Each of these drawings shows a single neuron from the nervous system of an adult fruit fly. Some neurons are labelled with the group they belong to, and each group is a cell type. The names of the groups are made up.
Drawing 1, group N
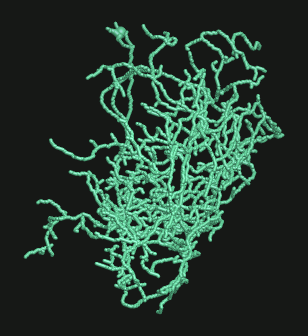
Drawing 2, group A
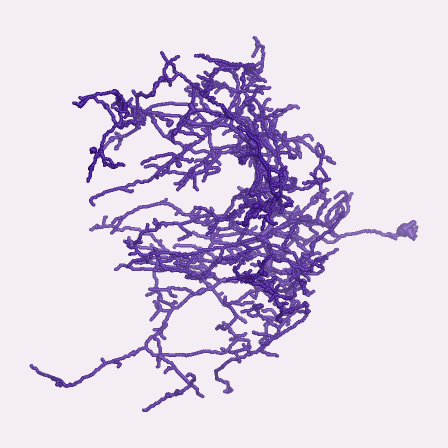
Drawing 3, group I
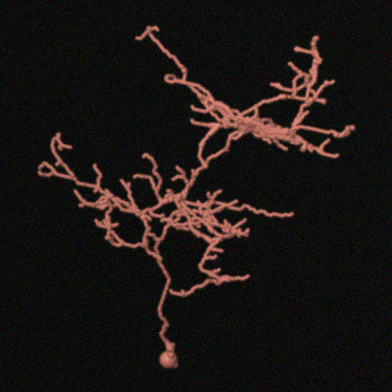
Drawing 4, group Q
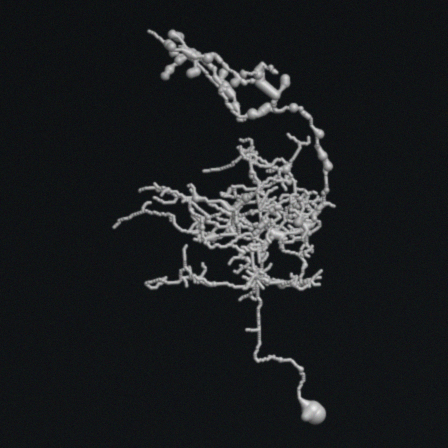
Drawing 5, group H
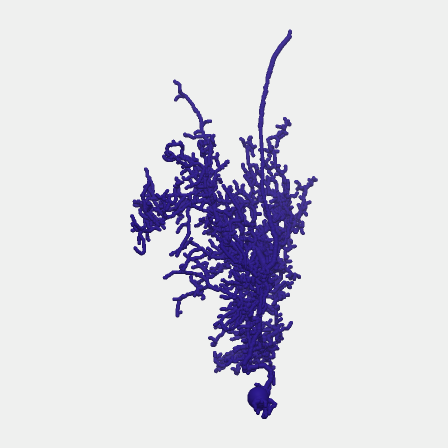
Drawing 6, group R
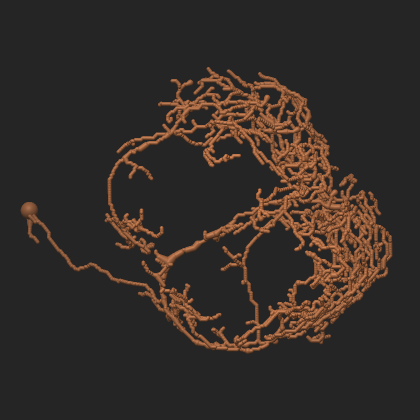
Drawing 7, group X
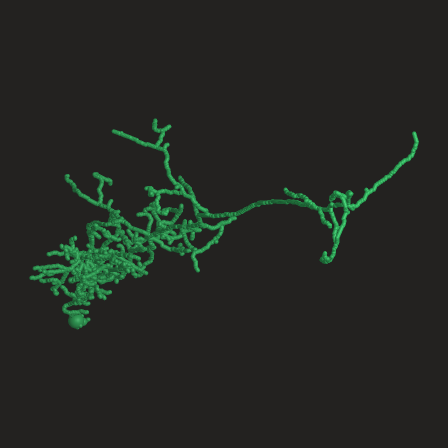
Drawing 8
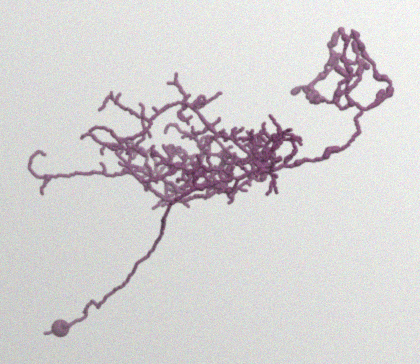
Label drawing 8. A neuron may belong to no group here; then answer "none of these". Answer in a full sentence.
It belongs to group Q.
